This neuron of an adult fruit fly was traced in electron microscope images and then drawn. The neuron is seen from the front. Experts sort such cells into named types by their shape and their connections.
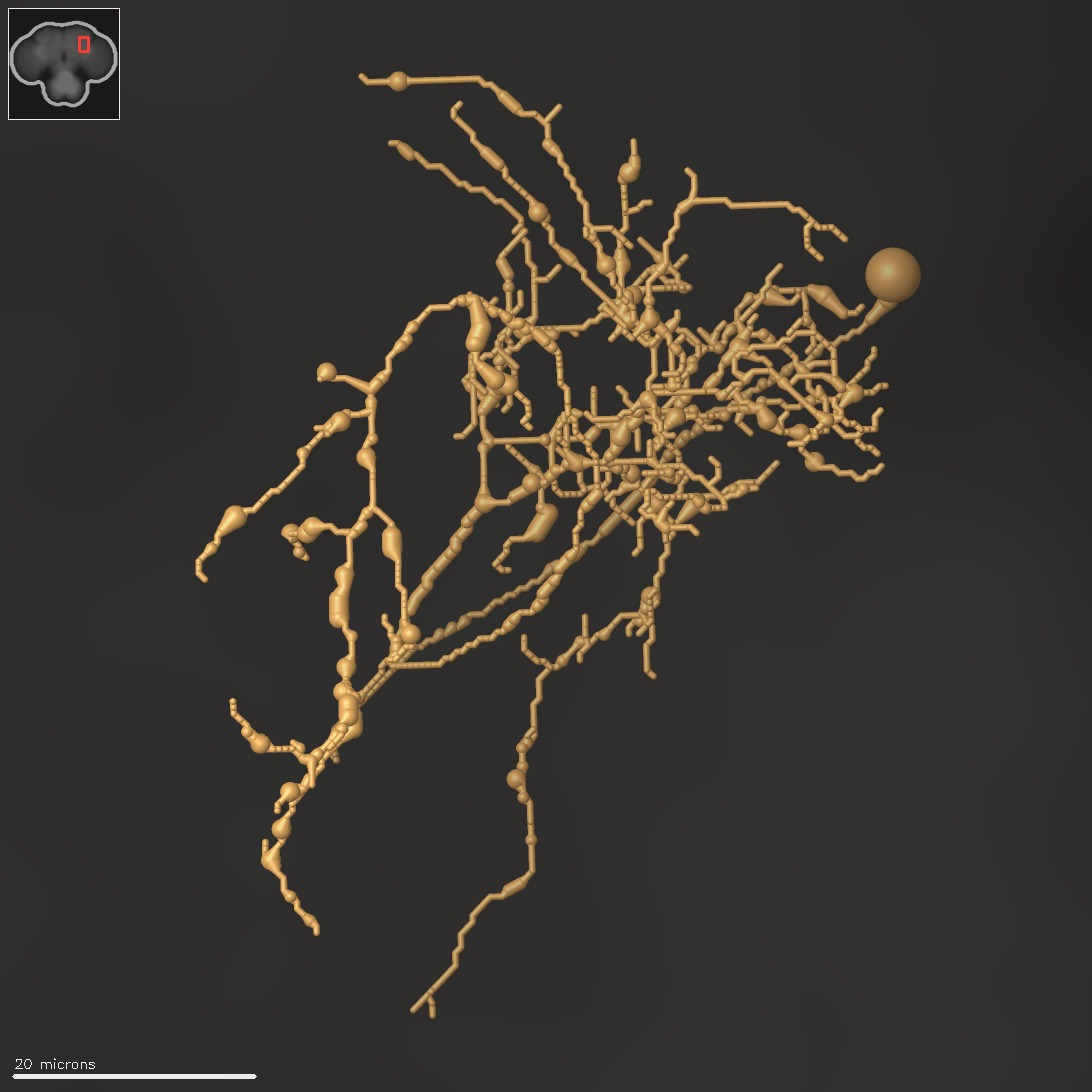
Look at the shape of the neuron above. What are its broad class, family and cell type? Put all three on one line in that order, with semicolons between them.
central-brain intrinsic neuron; hemilineage VLPp&l1_anterior; LHPV2e1_a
